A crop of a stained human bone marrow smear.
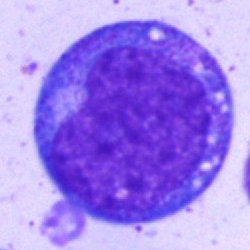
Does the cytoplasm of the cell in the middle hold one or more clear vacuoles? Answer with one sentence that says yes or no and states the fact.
Yes, the cytoplasm of this cell is vacuolated, with one or more clear vacuoles.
